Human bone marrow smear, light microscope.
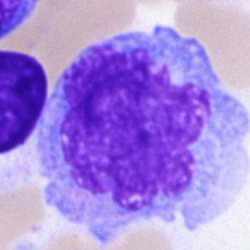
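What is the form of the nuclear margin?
Irregular and folded, with several indentations.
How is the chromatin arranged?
In coarse purple masses separated by paler gaps.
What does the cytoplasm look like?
Pale greyish-blue, forming a fairly wide rim around the nucleus.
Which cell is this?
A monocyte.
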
